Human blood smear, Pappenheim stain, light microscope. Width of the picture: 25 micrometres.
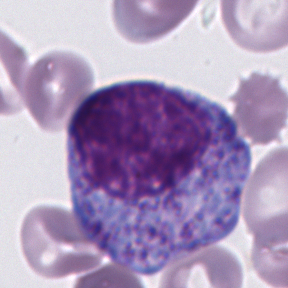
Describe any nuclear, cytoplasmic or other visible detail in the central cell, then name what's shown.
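Single unlobed nuclear mass occupies the upper part of the cell. Dark purple granules scattered throughout the cytoplasm. Edge somewhat angular, with several fairly straight stretches; no surface projections. Cell is a myelocyte.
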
